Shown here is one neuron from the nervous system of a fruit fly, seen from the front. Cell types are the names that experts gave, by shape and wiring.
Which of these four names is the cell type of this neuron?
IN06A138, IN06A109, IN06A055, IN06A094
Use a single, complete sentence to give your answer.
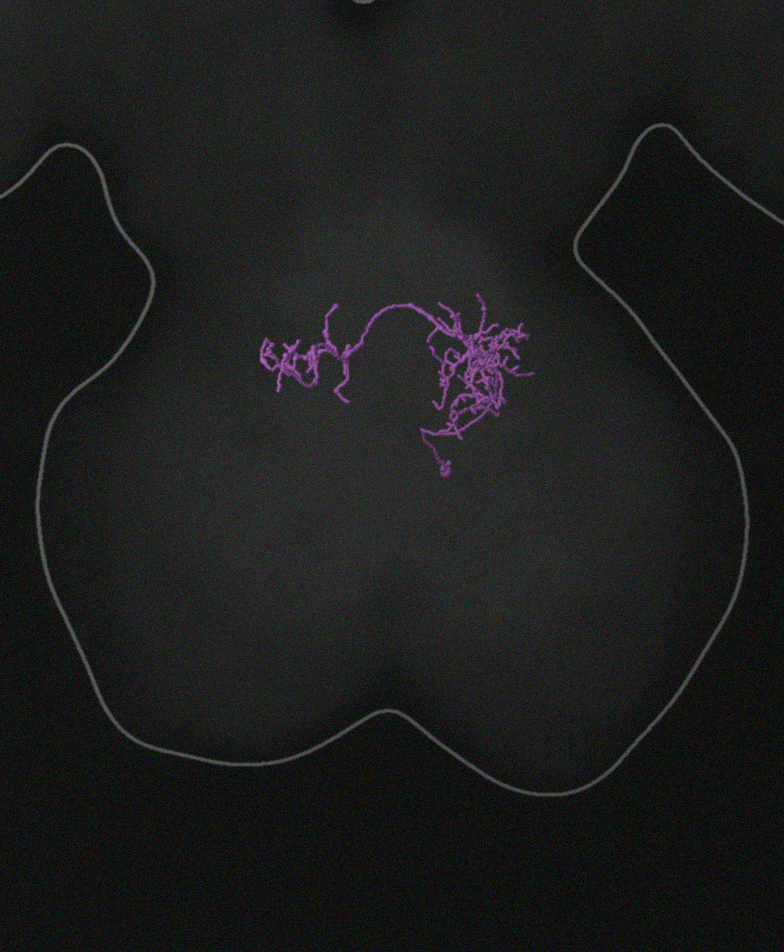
A cell of type IN06A094 is what this neuron is.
